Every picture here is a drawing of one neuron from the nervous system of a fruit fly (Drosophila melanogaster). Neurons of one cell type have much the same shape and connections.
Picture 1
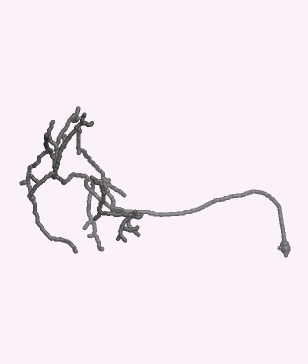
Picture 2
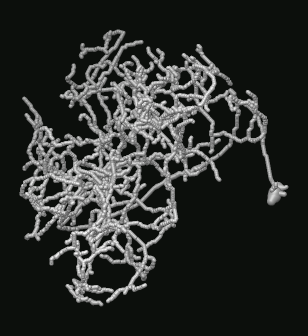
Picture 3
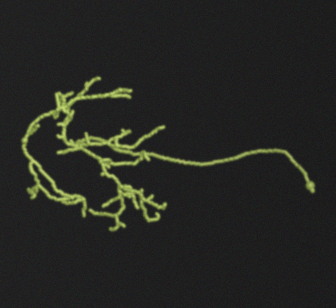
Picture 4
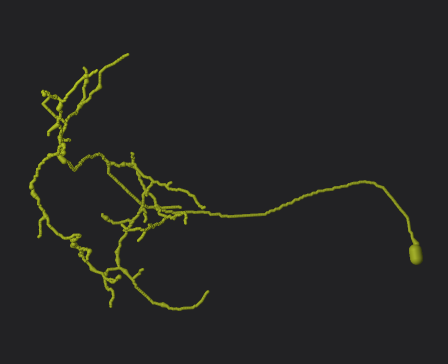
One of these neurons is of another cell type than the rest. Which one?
2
